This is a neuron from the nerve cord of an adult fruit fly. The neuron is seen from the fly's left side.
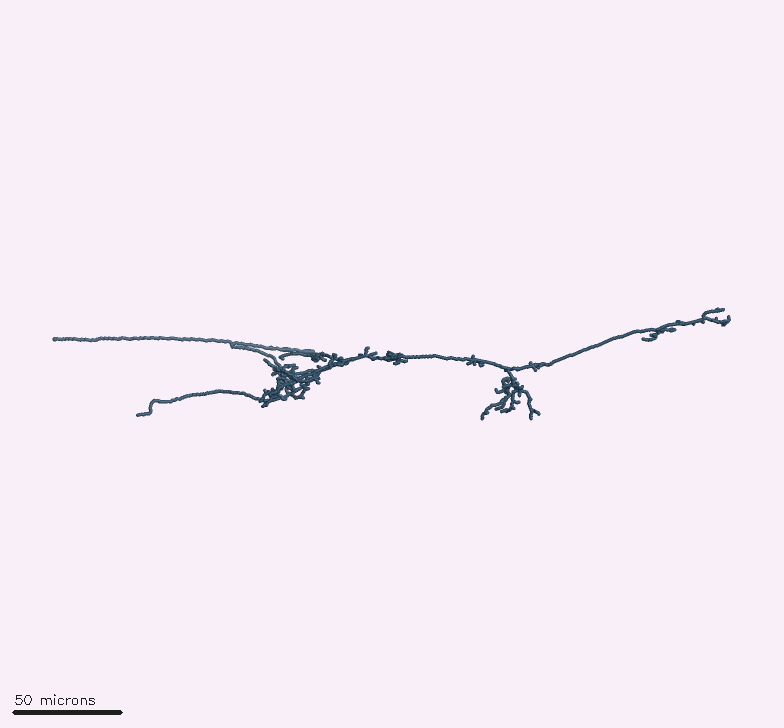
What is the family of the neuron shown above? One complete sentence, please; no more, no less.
For this neuron, the family is class mechanosensory proprioceptive.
